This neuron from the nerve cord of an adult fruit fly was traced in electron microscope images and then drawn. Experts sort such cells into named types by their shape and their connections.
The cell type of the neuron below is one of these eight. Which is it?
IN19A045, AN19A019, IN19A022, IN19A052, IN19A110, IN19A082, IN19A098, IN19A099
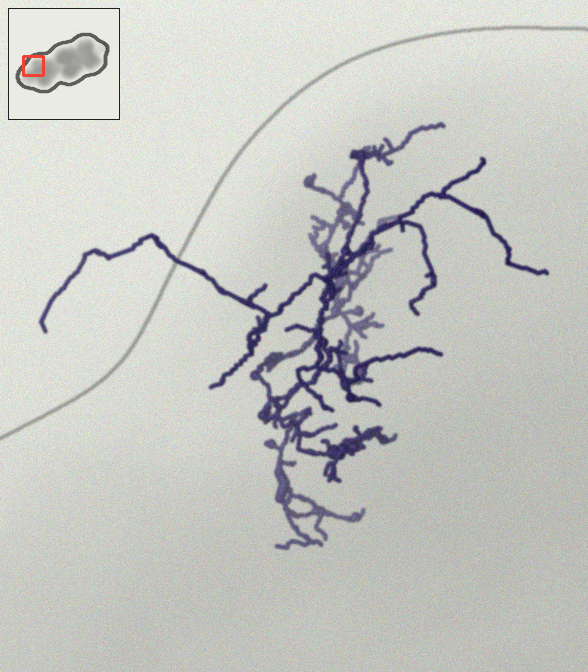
IN19A110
